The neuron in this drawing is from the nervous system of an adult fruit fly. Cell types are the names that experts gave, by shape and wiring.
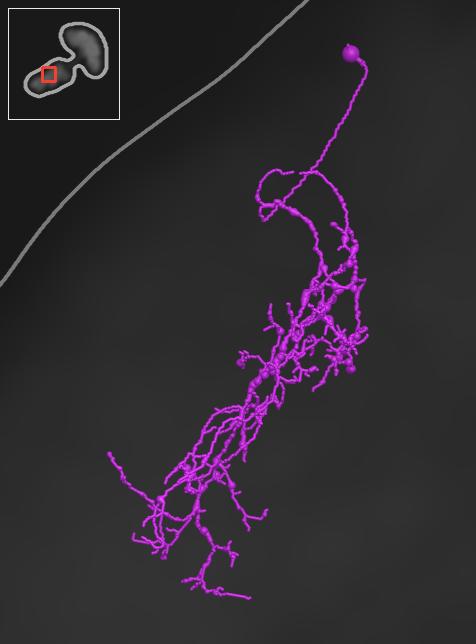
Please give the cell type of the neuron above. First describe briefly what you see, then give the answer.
It lies in the nerve cord. Its cell body lies at the upper right of the picture. Dozens of branch ends can be seen. This is a nerve-cord intrinsic neuron. Its cell type is IN16B125.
